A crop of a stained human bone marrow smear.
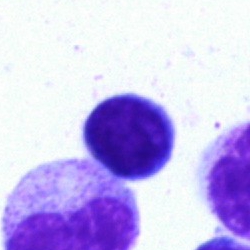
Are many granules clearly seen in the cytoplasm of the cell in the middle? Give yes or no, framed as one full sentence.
No, no visible granules are present in the cytoplasm of the cell.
